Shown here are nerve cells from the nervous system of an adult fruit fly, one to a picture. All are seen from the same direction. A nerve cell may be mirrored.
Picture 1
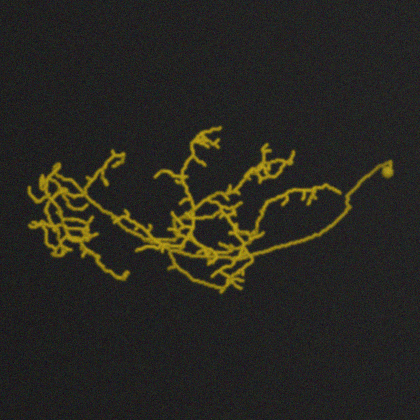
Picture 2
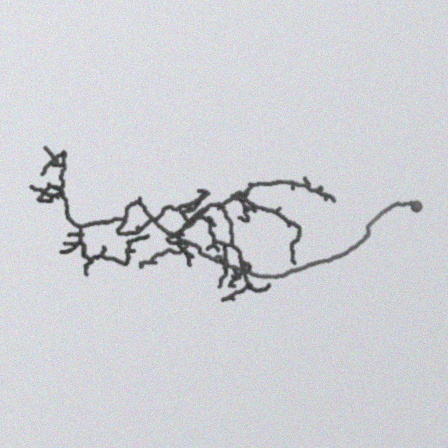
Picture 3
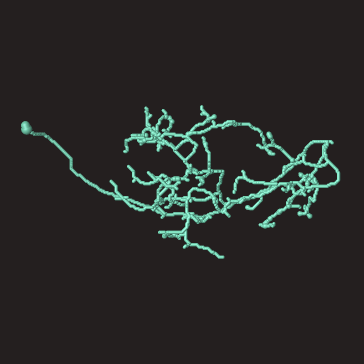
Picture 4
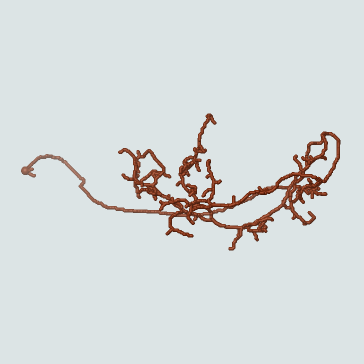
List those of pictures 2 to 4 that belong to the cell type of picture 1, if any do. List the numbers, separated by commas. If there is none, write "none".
3, 4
